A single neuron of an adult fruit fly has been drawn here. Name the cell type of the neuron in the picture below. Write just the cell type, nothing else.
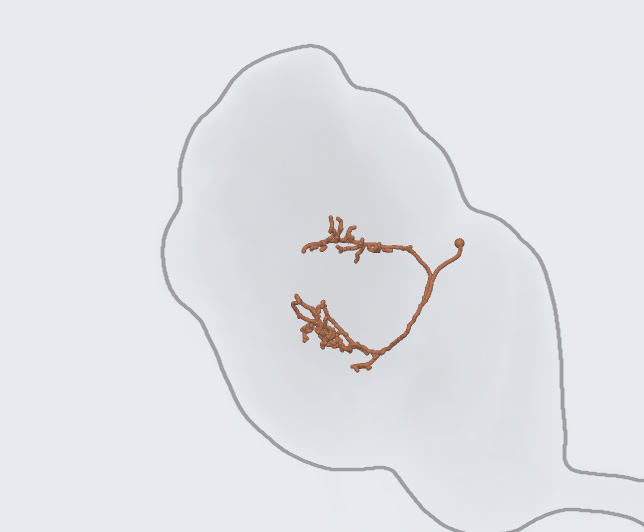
AVLP485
